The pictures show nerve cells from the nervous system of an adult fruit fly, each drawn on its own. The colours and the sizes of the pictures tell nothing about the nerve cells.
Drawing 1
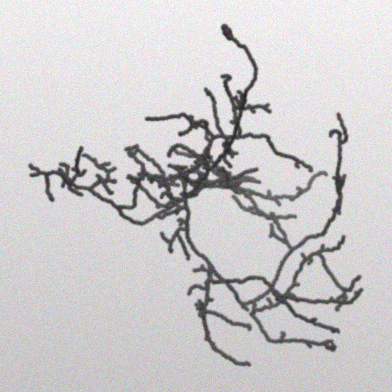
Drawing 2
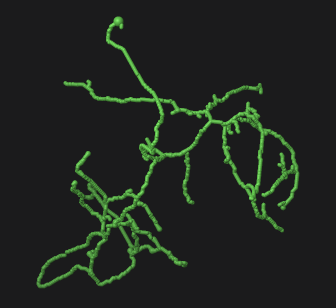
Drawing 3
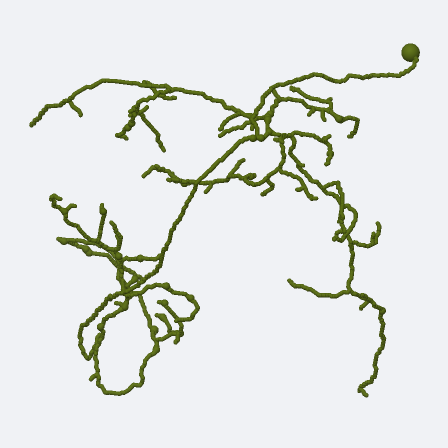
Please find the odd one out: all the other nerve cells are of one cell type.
1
